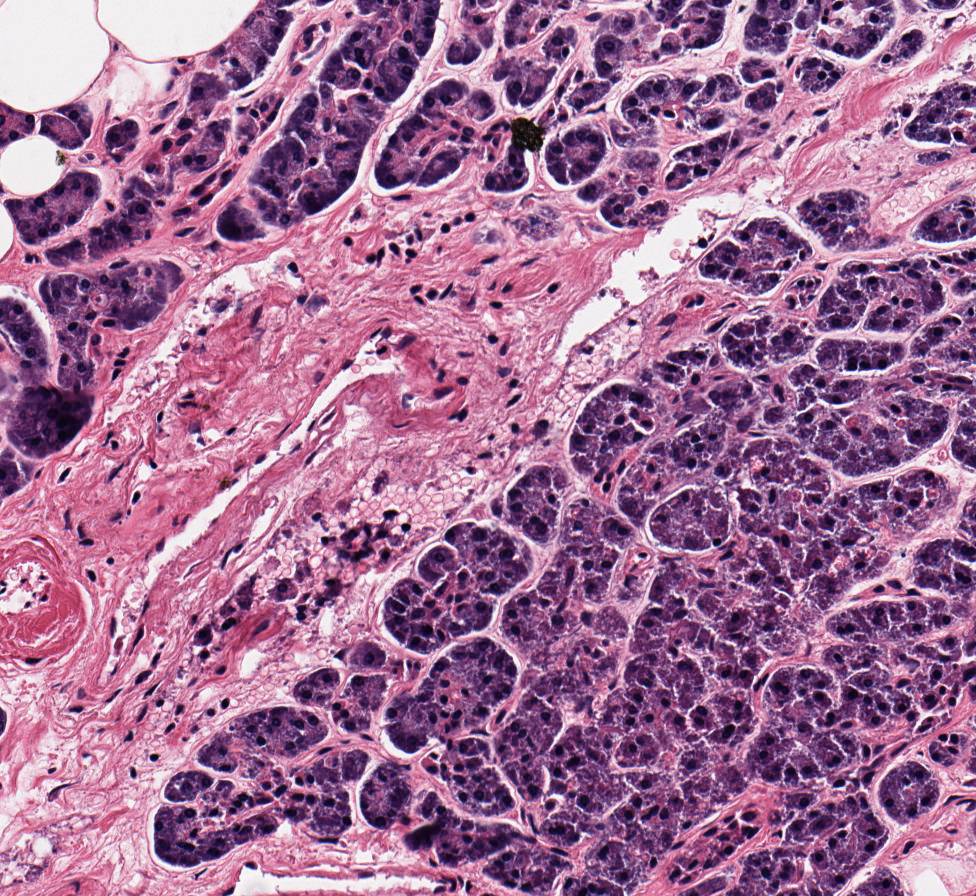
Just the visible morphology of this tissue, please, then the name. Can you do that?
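Closely packed rounded acini are grouped into lobules by thin pink septa. Acinar cells have dark purple, granular cytoplasm. Central stroma is loose, with wavy pink collagen and scattered spindle-shaped nuclei. A few adipocytes appear upper left as empty white round spaces. This tissue is pancreas.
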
